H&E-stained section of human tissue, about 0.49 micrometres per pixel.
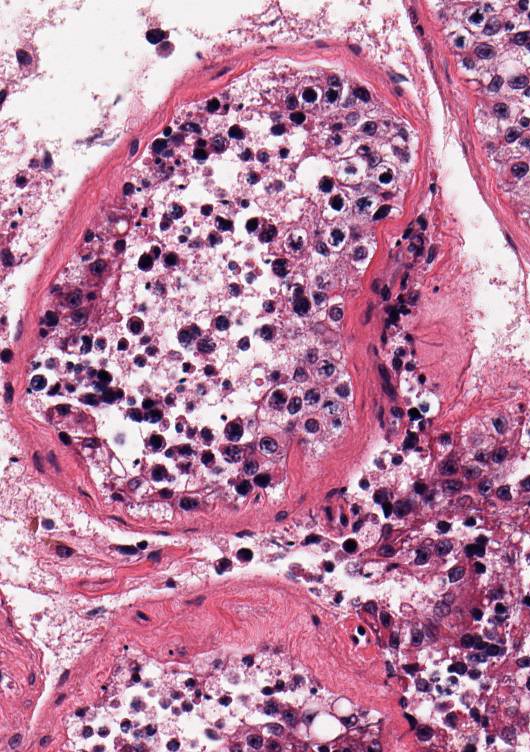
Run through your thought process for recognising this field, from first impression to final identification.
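Here we have seminiferous tubule; notice first that each unit is bounded by a thick, pink-staining fibrous wall. Inside the large unit, the cells lie loosely scattered and separated rather than packed in ordered layers. Many cells within the units have small, round, very dark nuclei. Some of the larger ones have pale, clear cytoplasm around a round nucleus.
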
